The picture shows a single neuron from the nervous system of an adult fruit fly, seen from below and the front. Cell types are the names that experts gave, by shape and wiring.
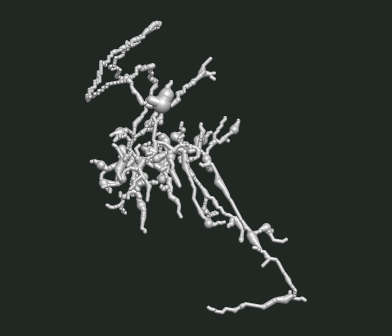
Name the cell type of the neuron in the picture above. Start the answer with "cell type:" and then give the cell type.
cell type: Li14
